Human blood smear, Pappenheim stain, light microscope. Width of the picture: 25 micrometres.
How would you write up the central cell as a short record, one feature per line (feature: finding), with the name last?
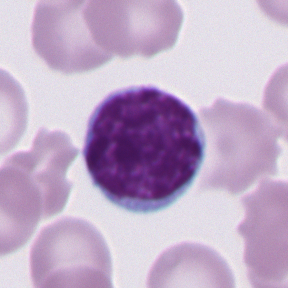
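Outline: smooth and round, no projections from the surface
Size: about 11 micrometres across
Nucleus: round in outline, about 10 micrometres across
Chromatin: dark purple, coarsely clumped, small paler patches between the clumps
Cytoplasm: thin pale blue rim, widest along the lower edge
Granules: none visible in the cytoplasm
Name: typical lymphocyte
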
